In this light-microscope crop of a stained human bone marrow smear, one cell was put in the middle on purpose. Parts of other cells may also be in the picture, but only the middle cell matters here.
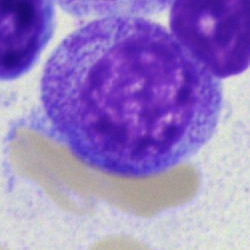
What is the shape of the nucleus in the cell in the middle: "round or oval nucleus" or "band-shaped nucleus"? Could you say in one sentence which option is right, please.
Within this cell, the nucleus is a compact round or oval mass.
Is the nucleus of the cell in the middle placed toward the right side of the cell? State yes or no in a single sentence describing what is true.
Yes, its nucleus sits toward the right side of the cell.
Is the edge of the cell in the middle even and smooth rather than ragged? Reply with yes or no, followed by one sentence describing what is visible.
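Yes. The cell has a round, smooth outline.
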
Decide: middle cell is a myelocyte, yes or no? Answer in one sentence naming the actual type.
Yes, the cell found at the centre of the crop is a myelocyte.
